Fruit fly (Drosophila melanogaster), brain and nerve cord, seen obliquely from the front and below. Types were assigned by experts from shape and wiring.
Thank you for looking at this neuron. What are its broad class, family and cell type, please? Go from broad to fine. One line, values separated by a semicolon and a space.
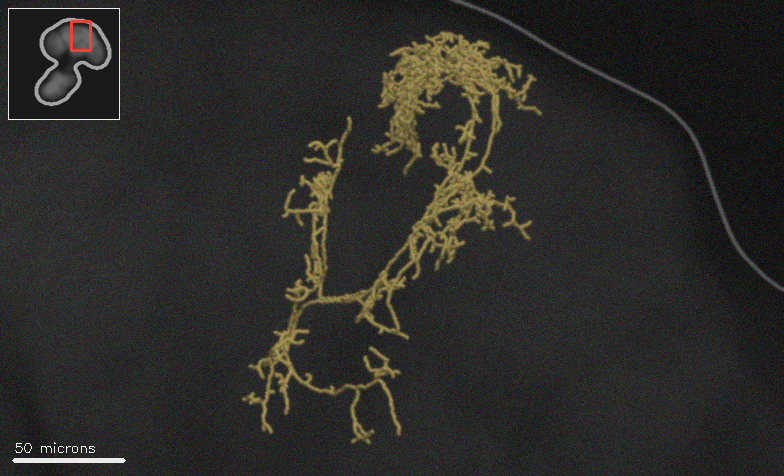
central-brain intrinsic neuron; hemilineage DM1_antero_dorsal; SMP471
